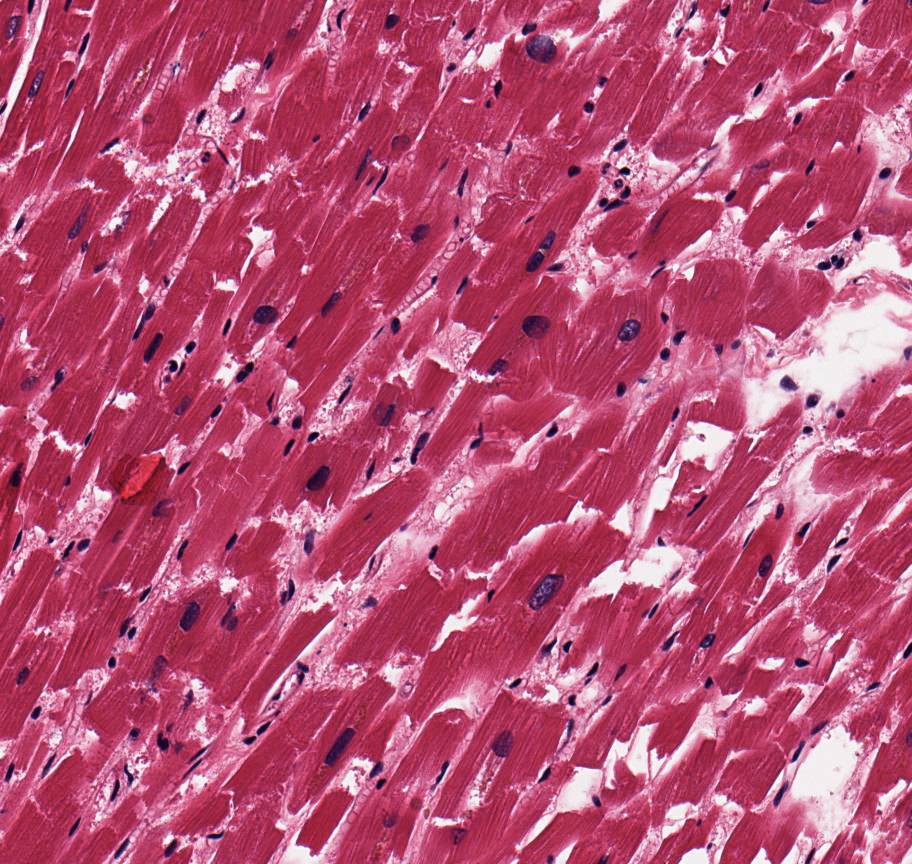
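Left ventricle of the heart. See how the muscle fibres run in parallel, diagonally from lower left to upper right across the whole field. Notice each fibre's nucleus sits centrally, not at the edge. The cytoplasm stains deep pink-red, with fine lengthwise striations, and small dark elongated nuclei sit in the narrow spaces between fibres.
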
